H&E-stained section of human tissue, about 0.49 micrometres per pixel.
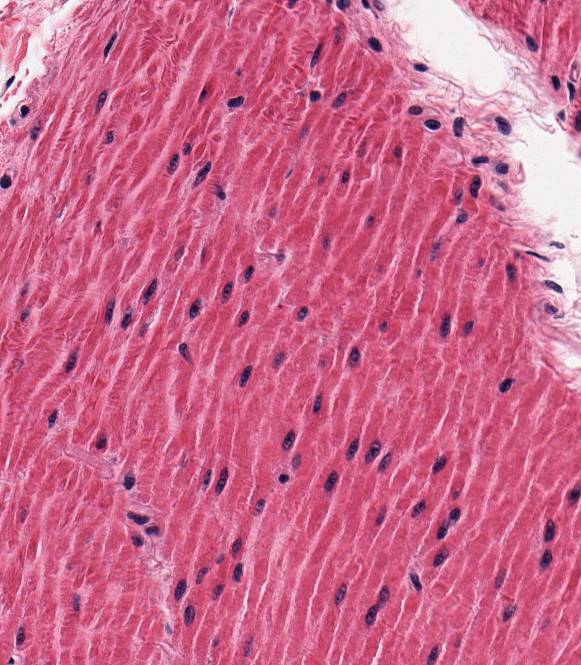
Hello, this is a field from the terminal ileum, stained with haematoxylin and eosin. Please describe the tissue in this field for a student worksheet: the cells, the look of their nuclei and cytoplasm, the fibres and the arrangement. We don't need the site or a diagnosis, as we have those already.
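Almost the whole field is a dense sheet of closely packed pink fibres. Their cytoplasm is uniformly pink and finely streaked, with no vacuoles. The dark purple nuclei within them sit singly and fairly evenly spaced, oval to elongated, long axes running along the fibres.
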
